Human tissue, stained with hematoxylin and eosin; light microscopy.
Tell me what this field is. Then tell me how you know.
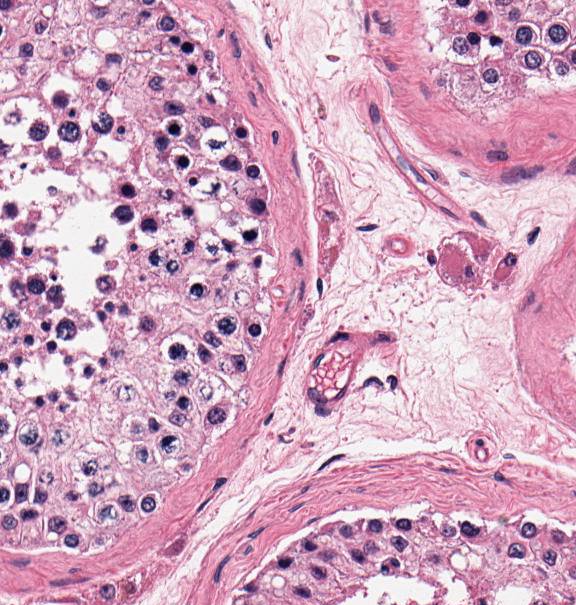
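Mostly seminiferous tubule: several rounded tubules fill the field, with pale connective tissue through the centre. The biggest one takes up the left half and is filled with many layers of rounded cells with dark round nuclei.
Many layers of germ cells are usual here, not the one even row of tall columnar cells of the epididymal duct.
Right of centre, a small cluster of Leydig cells with abundant deep pink cytoplasm sits in the connective tissue.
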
